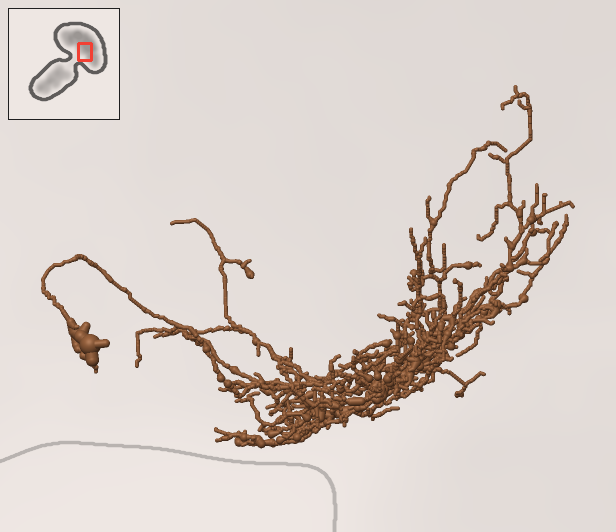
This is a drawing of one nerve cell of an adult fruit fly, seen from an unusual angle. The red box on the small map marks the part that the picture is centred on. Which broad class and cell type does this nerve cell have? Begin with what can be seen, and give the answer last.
It is in the brain and does not reach the nerve cord. The picture shows dozens of branch ends. This is a central-brain intrinsic neuron. The cell type is GNG665.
